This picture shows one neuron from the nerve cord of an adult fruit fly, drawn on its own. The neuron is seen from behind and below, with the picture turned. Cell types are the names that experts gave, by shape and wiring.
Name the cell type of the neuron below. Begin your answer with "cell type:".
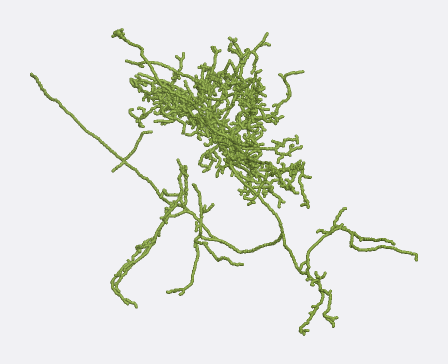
cell type: EA06B010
